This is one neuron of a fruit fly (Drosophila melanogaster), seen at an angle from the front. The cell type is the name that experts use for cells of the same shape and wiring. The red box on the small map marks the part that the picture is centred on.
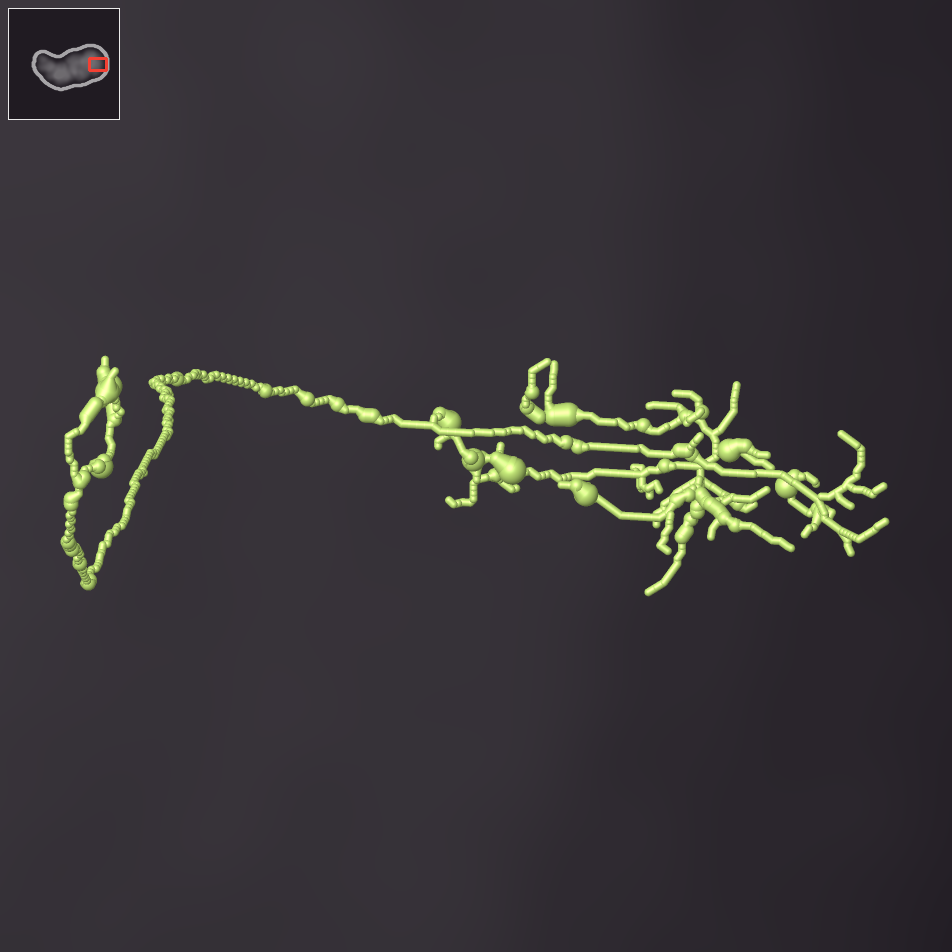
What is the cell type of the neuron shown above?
Tm5c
